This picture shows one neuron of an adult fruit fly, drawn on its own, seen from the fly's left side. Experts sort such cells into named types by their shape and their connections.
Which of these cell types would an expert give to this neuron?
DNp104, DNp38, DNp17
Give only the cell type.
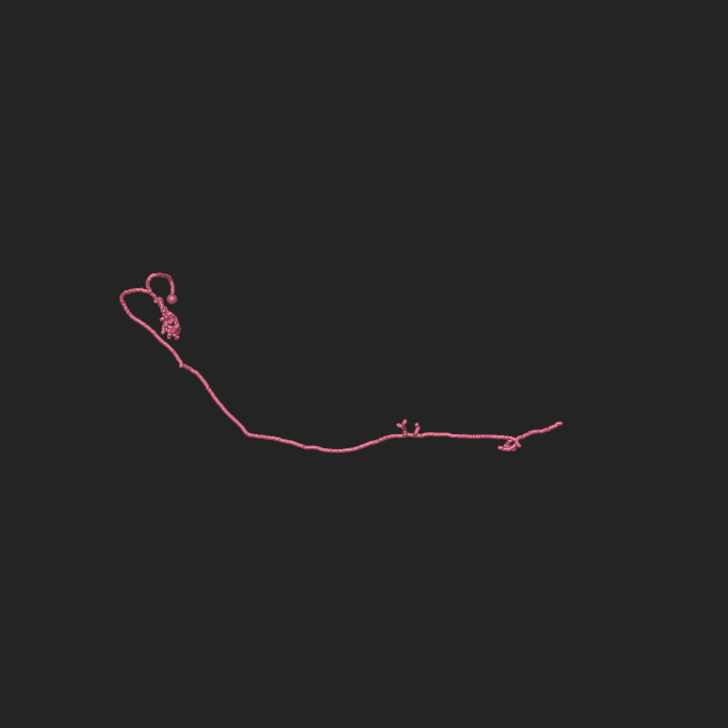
DNp17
